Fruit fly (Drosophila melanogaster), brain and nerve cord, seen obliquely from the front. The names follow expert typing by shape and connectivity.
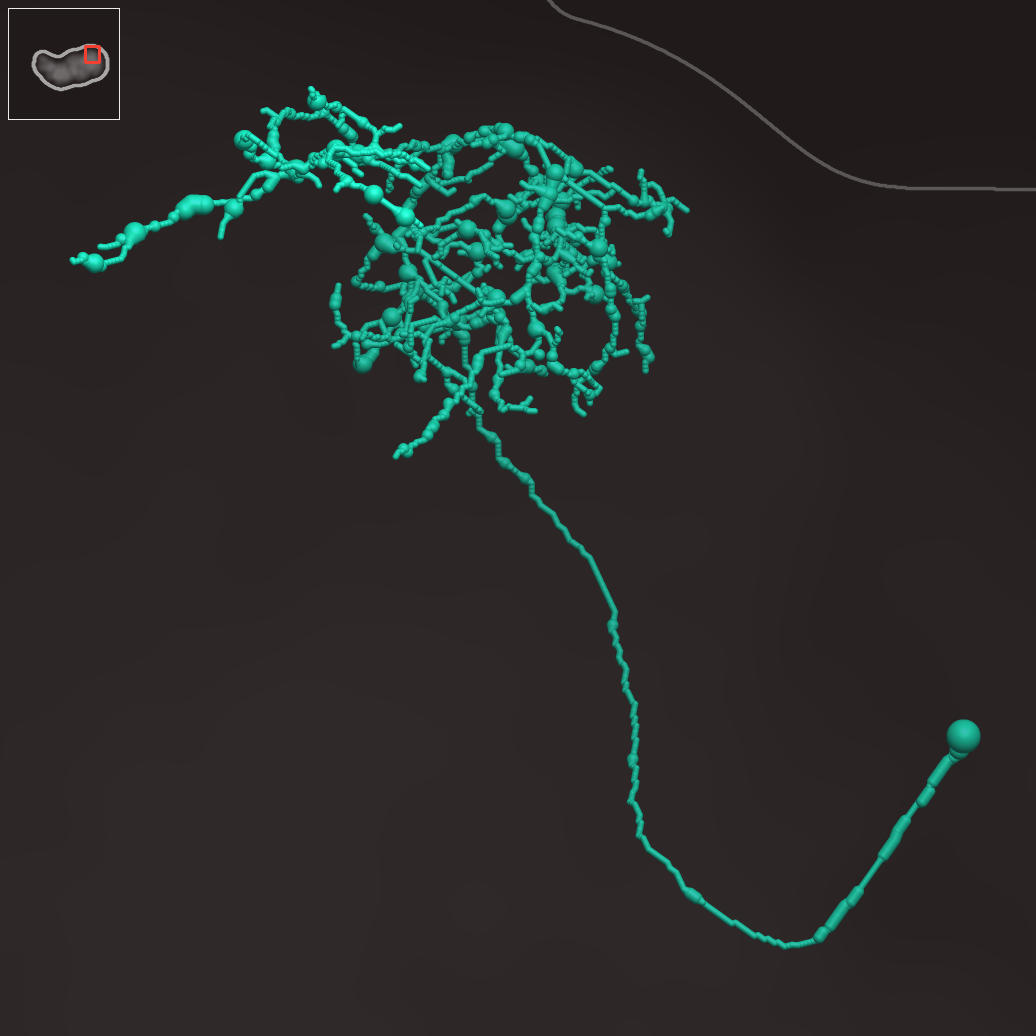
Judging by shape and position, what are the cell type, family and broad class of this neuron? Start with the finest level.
CB3021; hemilineage LHa3; central-brain intrinsic neuron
